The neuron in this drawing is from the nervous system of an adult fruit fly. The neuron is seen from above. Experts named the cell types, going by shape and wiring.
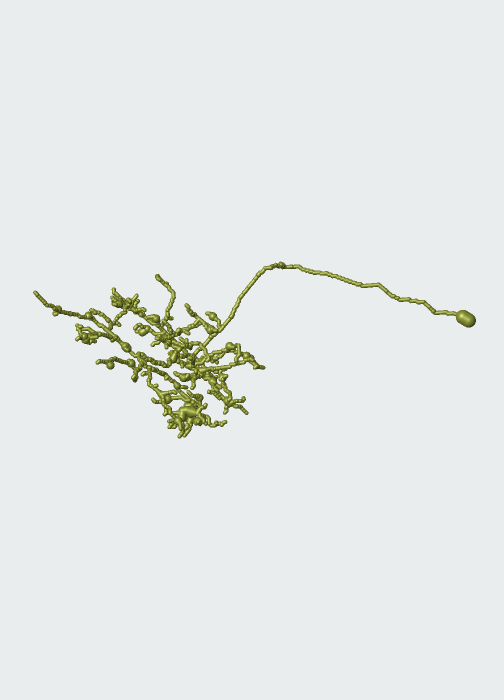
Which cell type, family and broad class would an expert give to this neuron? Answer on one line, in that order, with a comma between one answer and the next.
Cm8, Cm, optic-lobe intrinsic neuron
